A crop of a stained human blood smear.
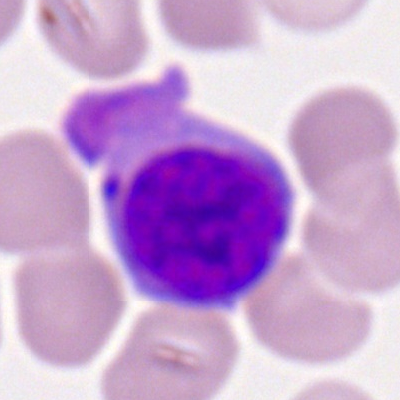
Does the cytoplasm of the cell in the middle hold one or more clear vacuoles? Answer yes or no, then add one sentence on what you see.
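No. The cytoplasm shows no vacuoles.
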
